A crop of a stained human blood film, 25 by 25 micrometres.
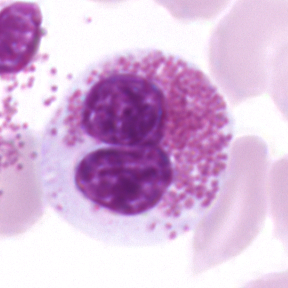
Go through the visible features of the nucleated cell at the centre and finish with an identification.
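I see a nucleus in two lobes, and the two lie one above the other. Its chromatin is dark purple and clumped. Where the cytoplasm is free of granules, it is very pale. So this is an eosinophil.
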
